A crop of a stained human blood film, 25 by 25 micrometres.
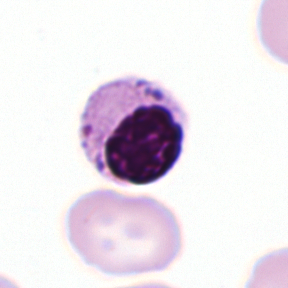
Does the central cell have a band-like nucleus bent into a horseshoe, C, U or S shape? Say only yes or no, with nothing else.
No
